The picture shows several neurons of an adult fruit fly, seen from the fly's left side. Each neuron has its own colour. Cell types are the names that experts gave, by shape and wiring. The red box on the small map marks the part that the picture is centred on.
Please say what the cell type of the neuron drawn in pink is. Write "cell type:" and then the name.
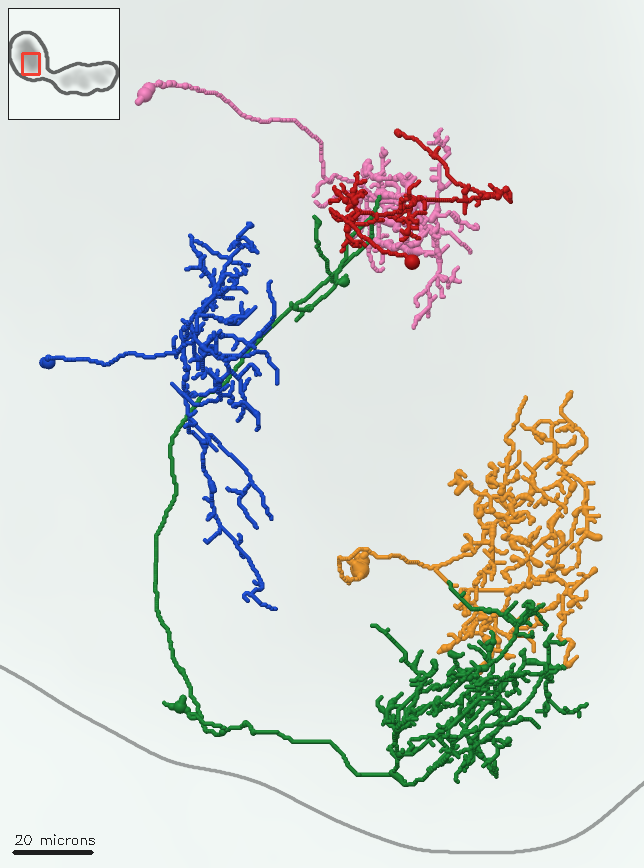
cell type: Dm9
